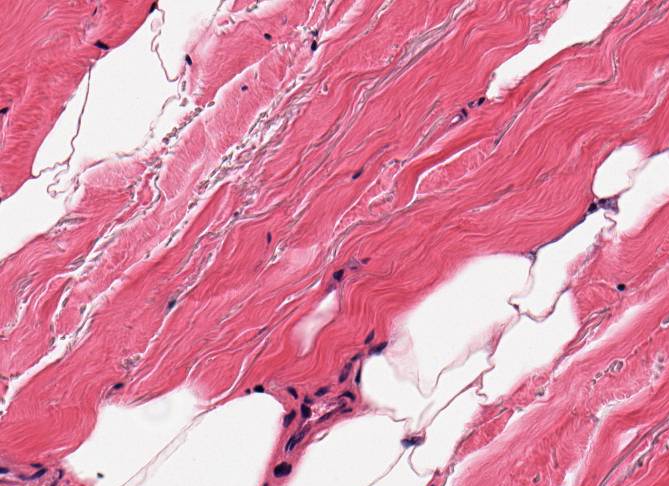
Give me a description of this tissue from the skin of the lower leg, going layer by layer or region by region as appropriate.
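Within each bundle the fibres take a wavy, crimped course and stain a strong, fairly even pink with eosin. Between them lie sparse nuclei, small, dark and elongated. At the bottom centre, a narrow strand of tissue between bundles holds a small group of crowded dark nuclei.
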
